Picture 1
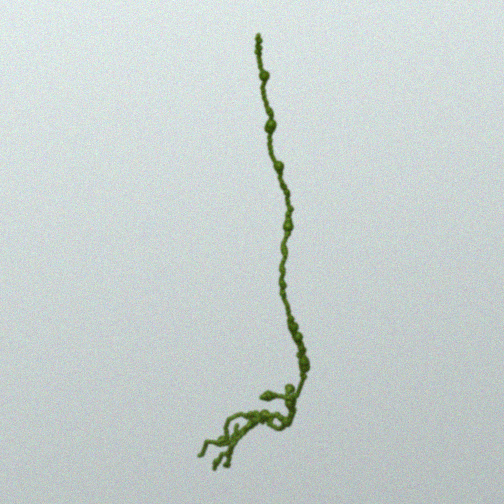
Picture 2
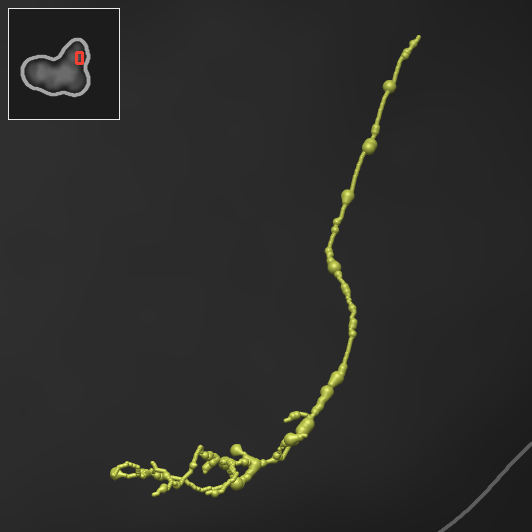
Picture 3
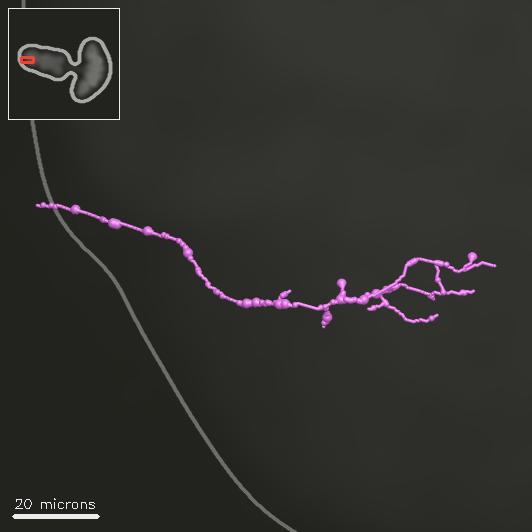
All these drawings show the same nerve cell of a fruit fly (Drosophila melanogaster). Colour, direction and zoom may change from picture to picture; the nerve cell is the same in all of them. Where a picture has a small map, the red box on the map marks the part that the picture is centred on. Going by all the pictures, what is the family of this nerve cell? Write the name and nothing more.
class mechanosensory tactile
